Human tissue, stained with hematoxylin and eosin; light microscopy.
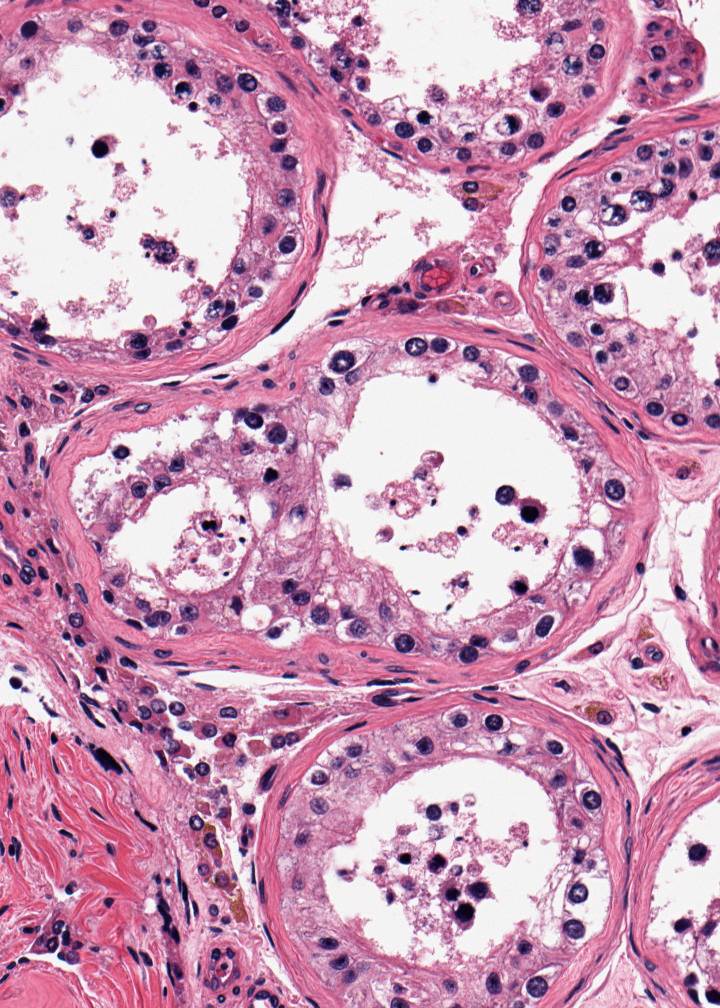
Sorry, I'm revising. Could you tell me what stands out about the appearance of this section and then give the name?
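Tubules each ringed by thick band of layered pink fibrous tissue with flattened spindle-shaped nuclei. Lining only a few cell layers: round dark nuclei, pale, partly vacuolated cytoplasm. Between tubules, chiefly lower left: clusters of polygonal cells, pink cytoplasm, some with golden-brown pigment granules. Lower left corner: dense, wavy pink collagen bundles. Section: testis.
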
